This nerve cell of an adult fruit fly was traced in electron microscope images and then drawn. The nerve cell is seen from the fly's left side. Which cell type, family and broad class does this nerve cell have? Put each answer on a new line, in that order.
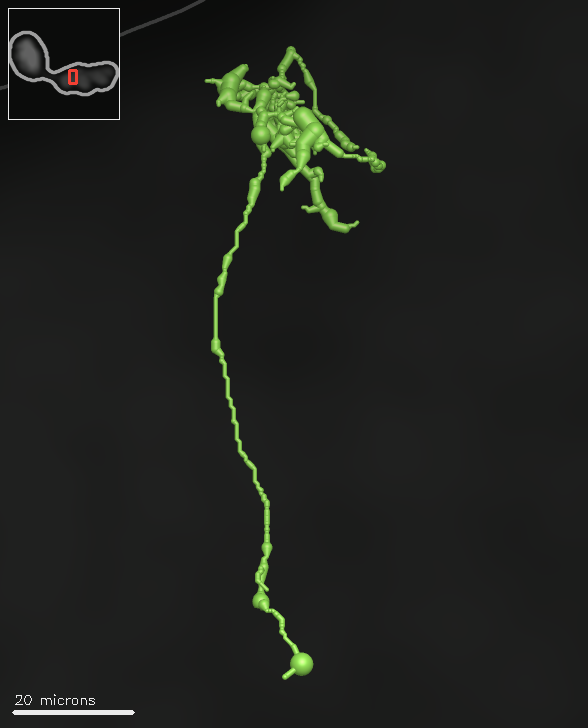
IN03B045
hemilineage 03B
nerve-cord intrinsic neuron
